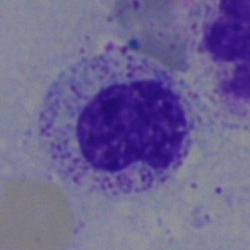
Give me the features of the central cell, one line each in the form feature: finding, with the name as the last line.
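Outline: round
Nucleus: a single shallow indentation on its lower edge
Granules: scattered purple granules in the cytoplasm
Vacuoles: none seen in the cytoplasm
Name: metamyelocyte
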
